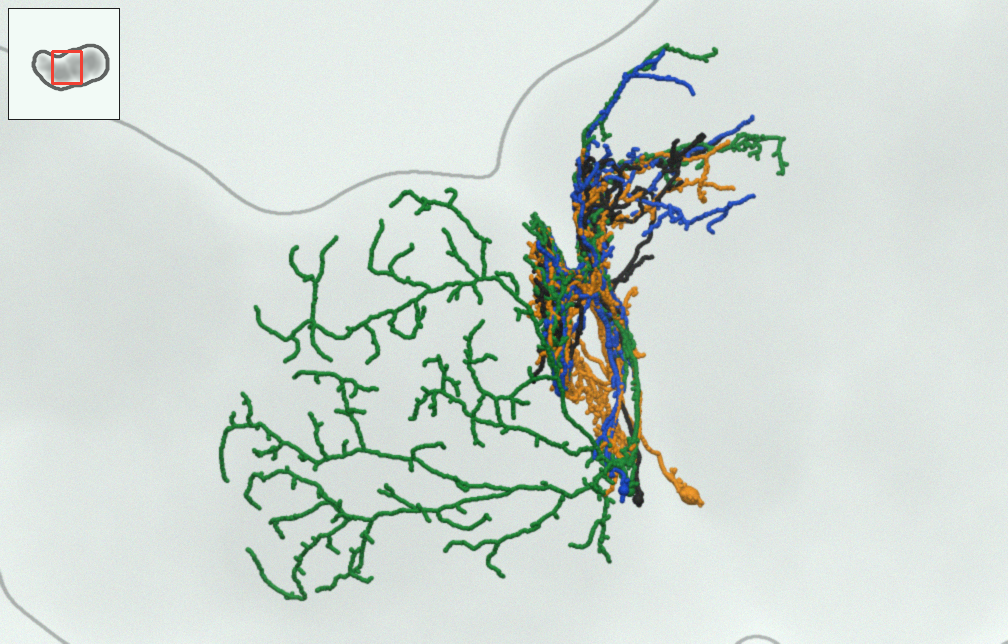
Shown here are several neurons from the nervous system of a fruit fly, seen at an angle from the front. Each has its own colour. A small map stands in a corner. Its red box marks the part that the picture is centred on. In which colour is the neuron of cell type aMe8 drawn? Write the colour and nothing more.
blue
